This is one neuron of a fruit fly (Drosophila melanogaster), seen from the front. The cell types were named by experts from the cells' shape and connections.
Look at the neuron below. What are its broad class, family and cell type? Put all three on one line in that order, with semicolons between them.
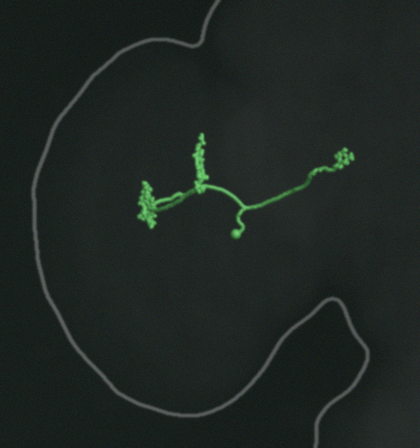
visual projection neuron; LLPC; LLPC2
